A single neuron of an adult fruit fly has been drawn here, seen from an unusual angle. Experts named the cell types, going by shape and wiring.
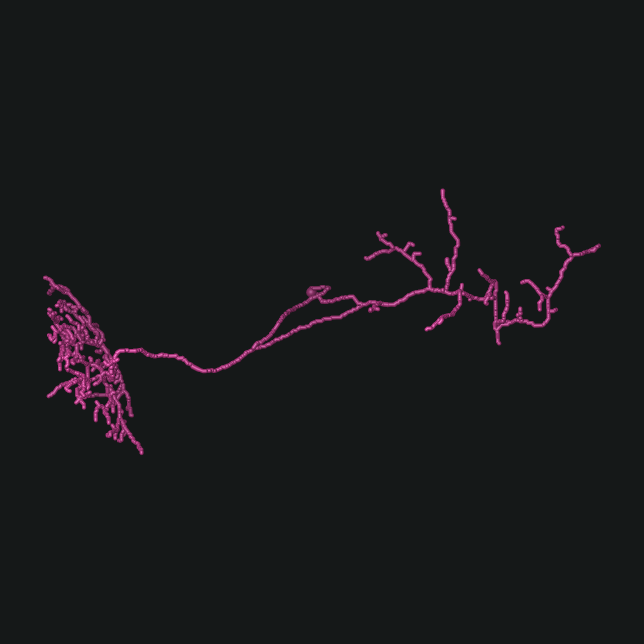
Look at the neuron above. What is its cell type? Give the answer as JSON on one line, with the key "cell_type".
{"cell_type": "LoVP23"}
